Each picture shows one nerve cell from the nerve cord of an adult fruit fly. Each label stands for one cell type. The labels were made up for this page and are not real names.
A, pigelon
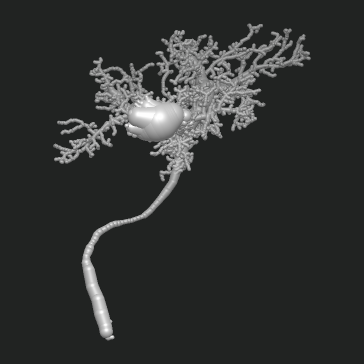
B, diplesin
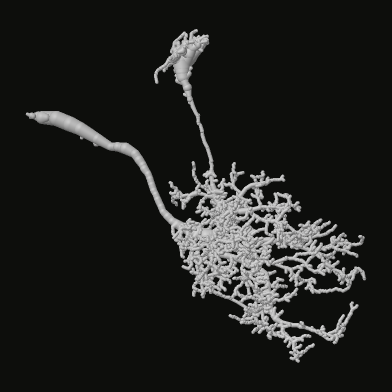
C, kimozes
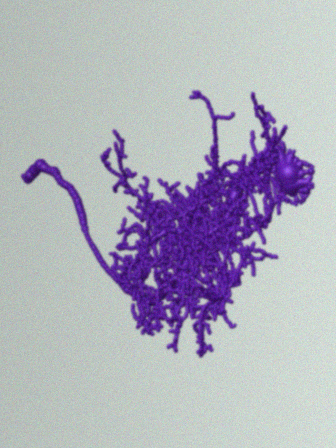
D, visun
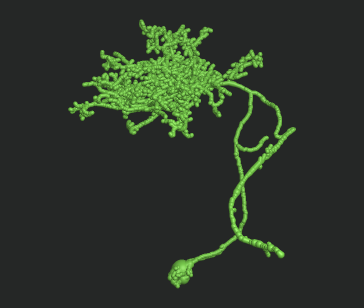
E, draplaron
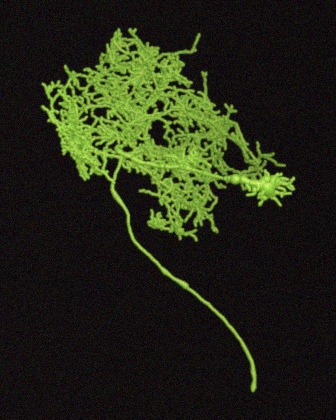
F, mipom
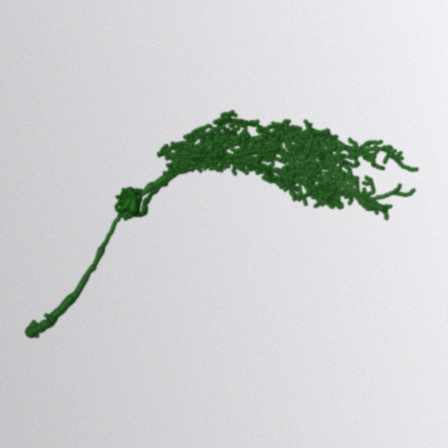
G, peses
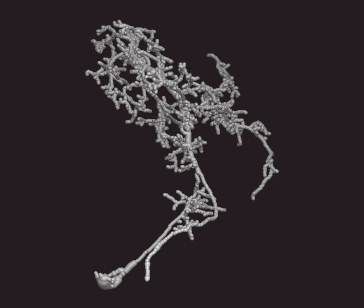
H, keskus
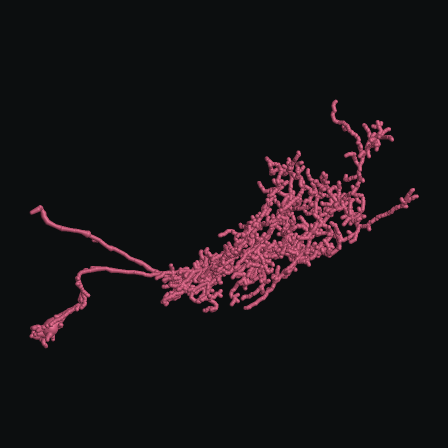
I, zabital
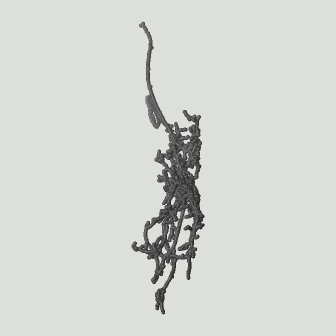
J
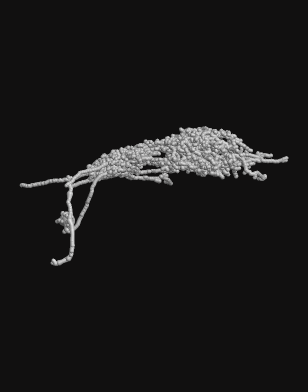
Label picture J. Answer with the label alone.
mipom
